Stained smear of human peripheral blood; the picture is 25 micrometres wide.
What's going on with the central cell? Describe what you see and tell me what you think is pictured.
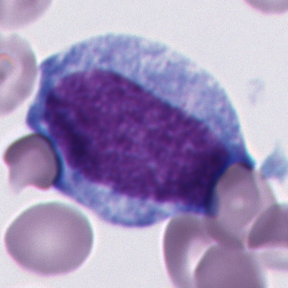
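First, the outline is oval. Next, the chromatin is finely granular, without coarse dark clumps. The band of cytoplasm is wider above the nucleus than below it, and it shows no vacuoles. Last, the name: promyelocyte.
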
